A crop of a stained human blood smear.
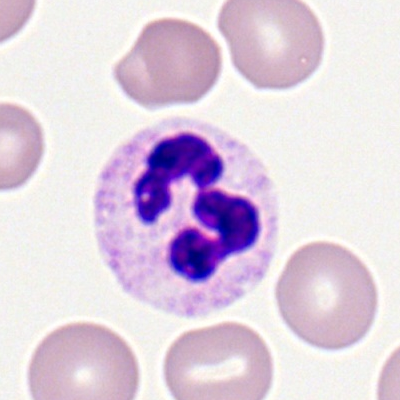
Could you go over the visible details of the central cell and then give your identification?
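The nucleus is divided into at least three separate lobes, and its chromatin is dense and stains dark purple. The cytoplasm is abundant and pale pinkish-lilac, with fine lilac granules scattered through it. This is a segmented neutrophil.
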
